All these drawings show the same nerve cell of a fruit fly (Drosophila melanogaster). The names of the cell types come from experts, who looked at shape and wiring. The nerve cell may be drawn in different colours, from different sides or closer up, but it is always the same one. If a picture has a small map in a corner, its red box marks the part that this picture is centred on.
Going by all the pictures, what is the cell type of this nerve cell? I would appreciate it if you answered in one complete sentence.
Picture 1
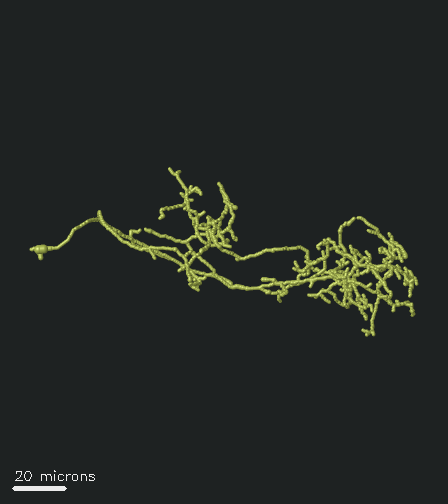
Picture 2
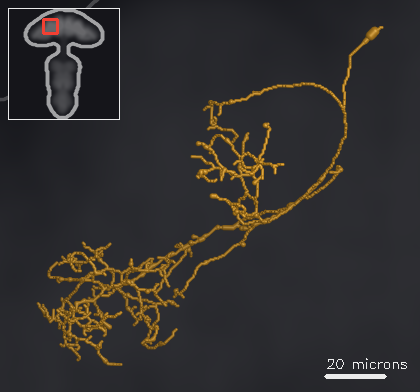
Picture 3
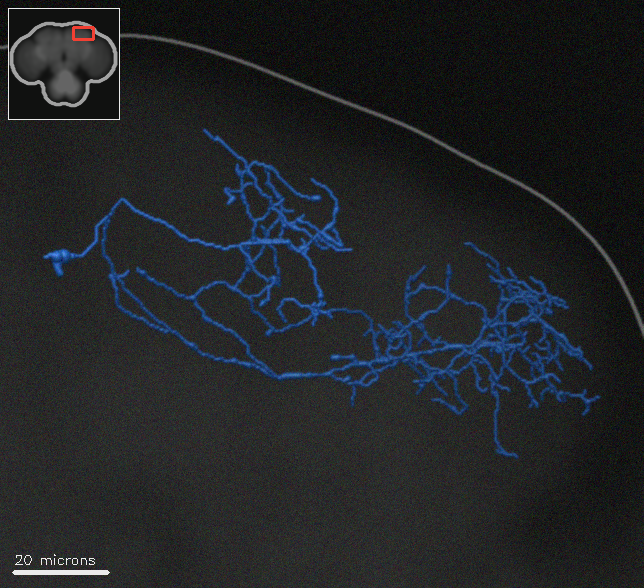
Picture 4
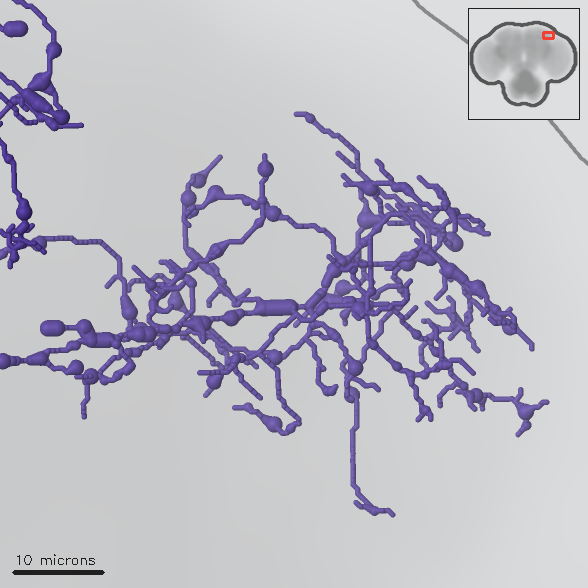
The cell type of the nerve cell here is LHAD3f1_b.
